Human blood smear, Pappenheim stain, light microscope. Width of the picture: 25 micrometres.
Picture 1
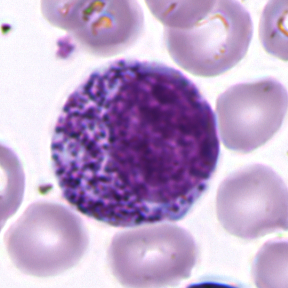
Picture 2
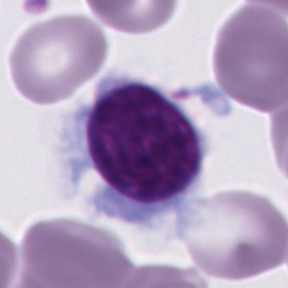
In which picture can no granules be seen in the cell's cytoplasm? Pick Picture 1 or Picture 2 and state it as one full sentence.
Visible granules are absent from the cytoplasm of the cell in picture 2.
